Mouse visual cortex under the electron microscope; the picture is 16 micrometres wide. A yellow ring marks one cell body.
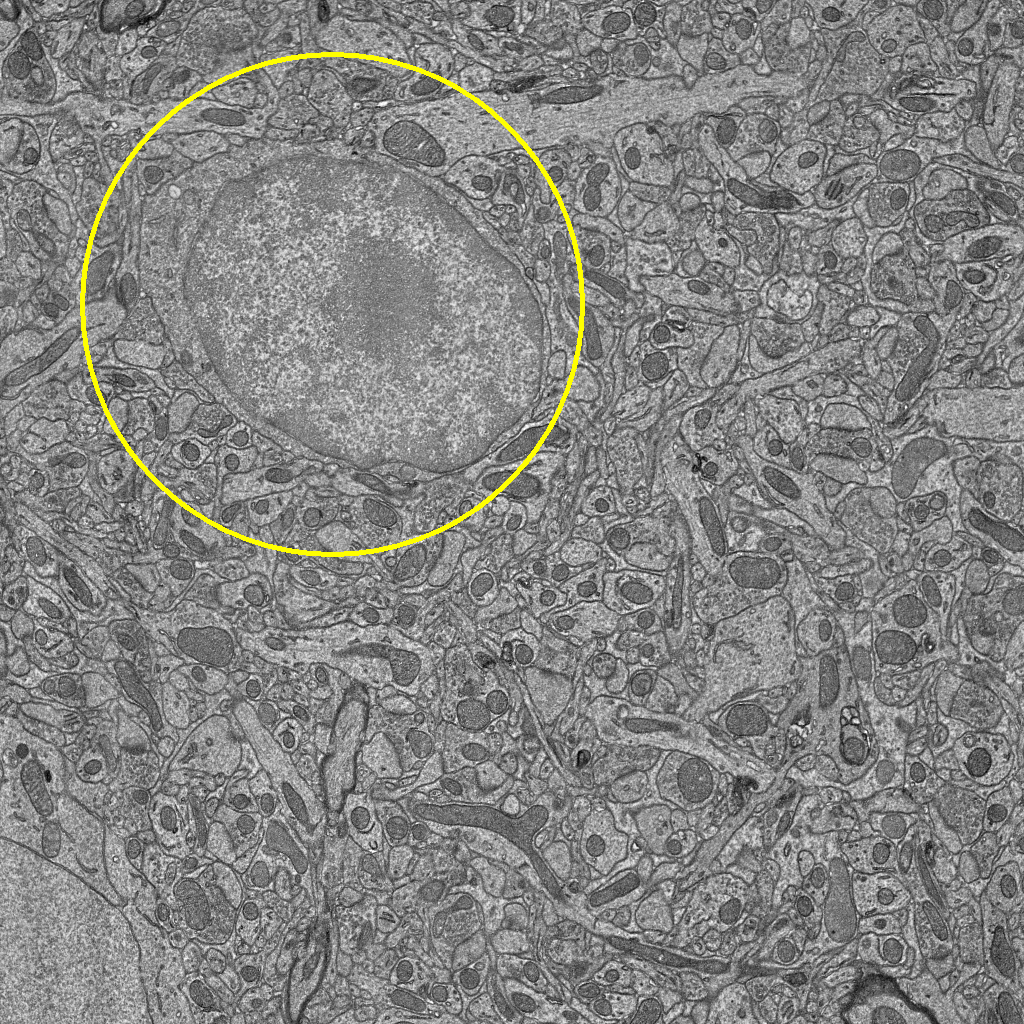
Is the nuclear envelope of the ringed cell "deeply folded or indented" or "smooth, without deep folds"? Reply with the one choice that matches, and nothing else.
Smooth, without deep folds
